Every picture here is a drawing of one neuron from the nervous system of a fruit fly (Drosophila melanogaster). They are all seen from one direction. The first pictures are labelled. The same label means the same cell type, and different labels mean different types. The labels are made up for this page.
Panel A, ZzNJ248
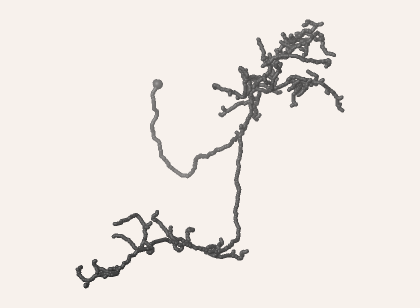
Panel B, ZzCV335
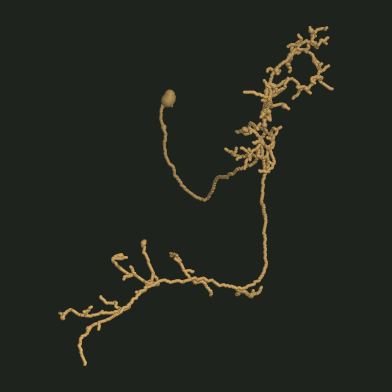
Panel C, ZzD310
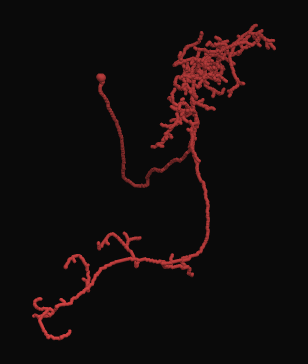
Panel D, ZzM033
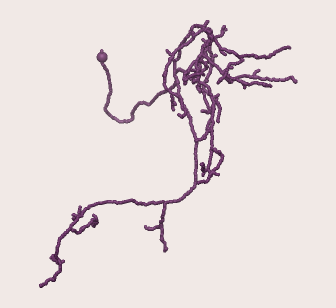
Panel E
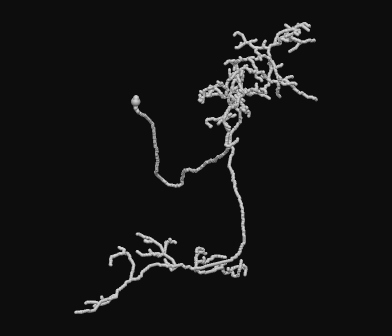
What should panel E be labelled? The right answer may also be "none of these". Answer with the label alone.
ZzD310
